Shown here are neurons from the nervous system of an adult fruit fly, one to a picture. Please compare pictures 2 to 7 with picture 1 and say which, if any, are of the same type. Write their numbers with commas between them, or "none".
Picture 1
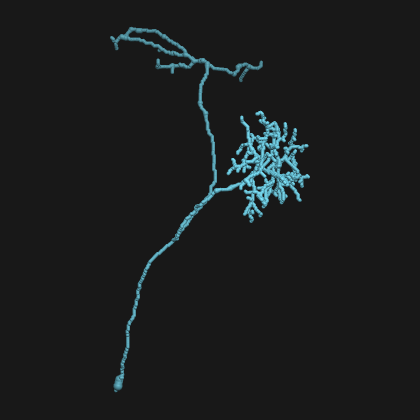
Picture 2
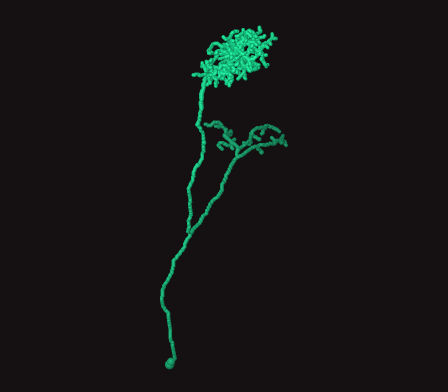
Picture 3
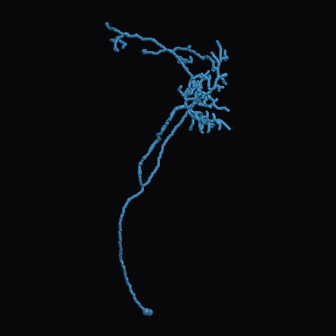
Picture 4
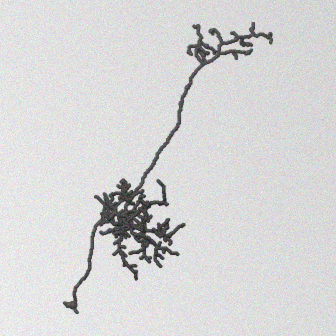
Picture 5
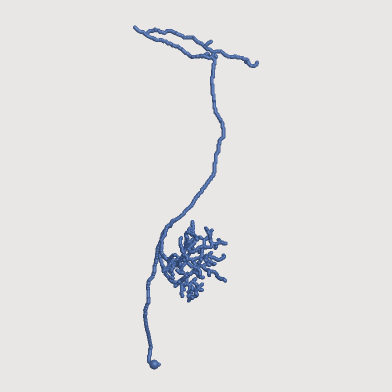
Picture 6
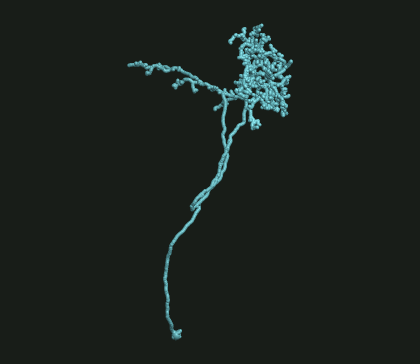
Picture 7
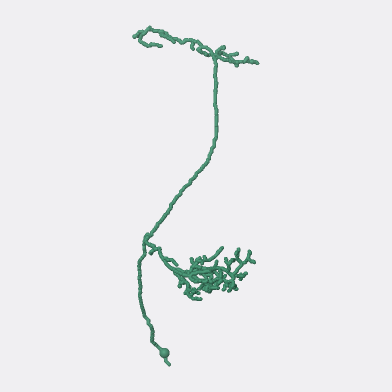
5, 6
